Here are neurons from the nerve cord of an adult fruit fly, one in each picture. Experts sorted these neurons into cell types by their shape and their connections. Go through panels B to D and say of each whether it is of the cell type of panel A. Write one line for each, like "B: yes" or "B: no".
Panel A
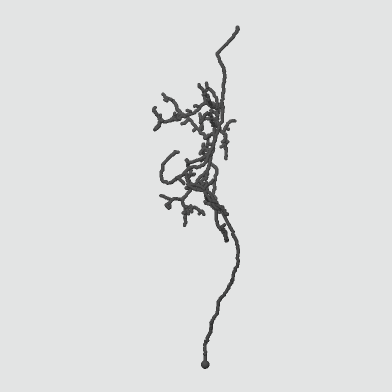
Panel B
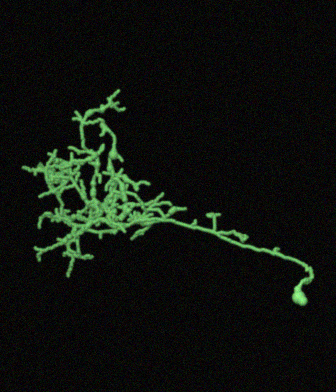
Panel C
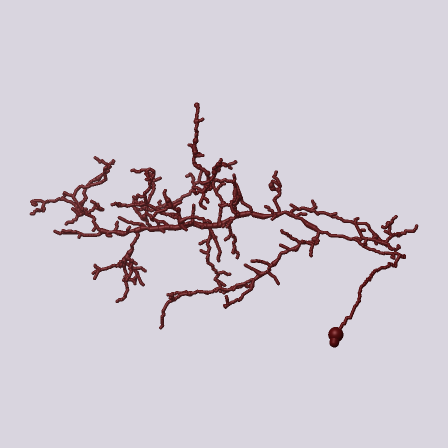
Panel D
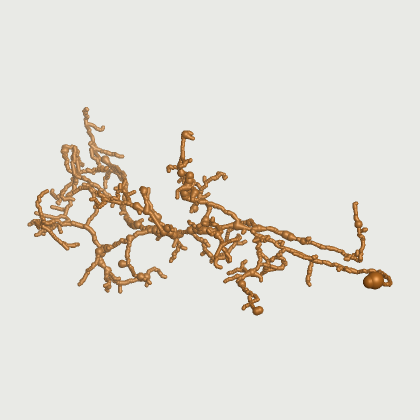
B: yes
C: no
D: no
